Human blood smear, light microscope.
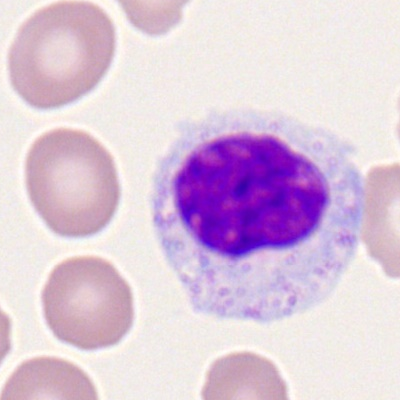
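Lymphocyte, centre of a stained human blood smear. Nucleus toward upper part of cell; wider band of cytoplasm below it. Chromatin deep purple, clumped, with patchy lighter areas. Cytoplasm pale grey-blue, with small pinkish-purple granules scattered through it.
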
